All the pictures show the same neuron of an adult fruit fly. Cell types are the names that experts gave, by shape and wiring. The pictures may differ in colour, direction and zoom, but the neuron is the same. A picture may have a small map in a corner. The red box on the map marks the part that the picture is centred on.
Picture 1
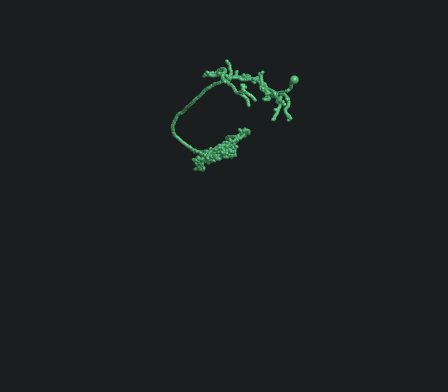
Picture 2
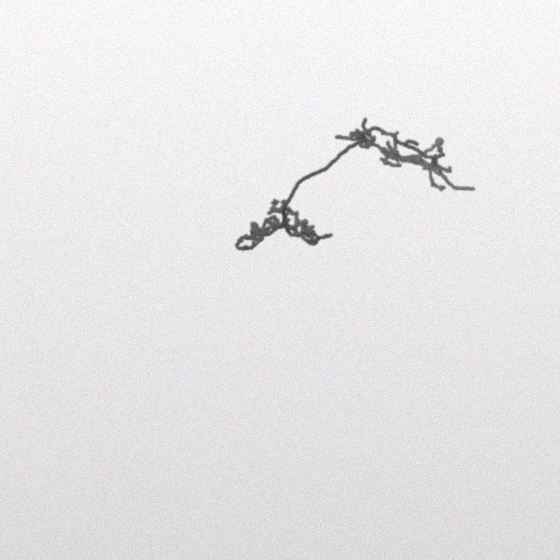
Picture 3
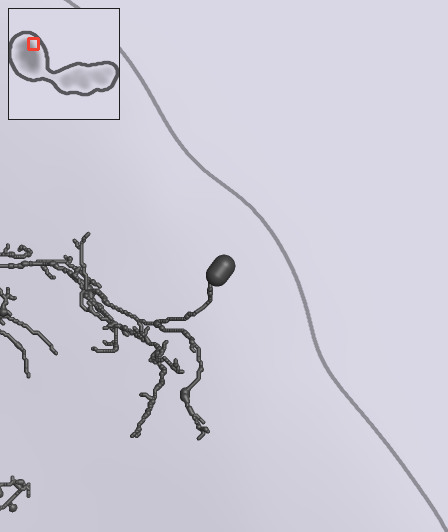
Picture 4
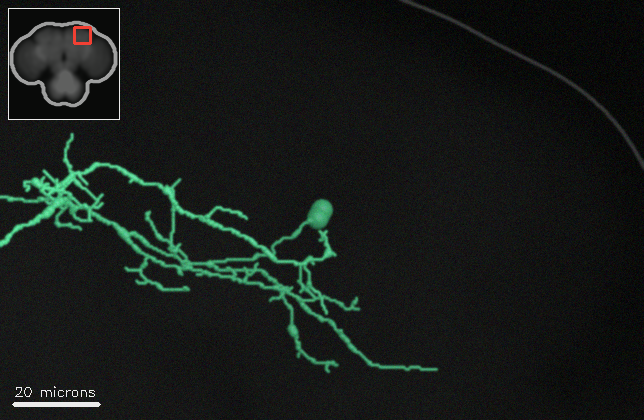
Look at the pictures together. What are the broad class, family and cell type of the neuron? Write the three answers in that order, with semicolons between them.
central-brain intrinsic neuron; hemilineage DL1_dorsal; FB2J_c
